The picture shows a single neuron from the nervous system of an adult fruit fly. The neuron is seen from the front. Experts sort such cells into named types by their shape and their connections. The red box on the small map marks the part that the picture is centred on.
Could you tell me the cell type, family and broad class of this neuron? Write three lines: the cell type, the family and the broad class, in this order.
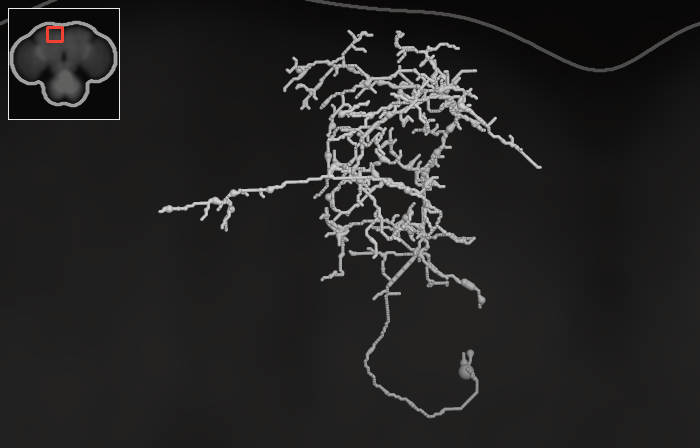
SMP408_b
hemilineage DM4_dorsal
central-brain intrinsic neuron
